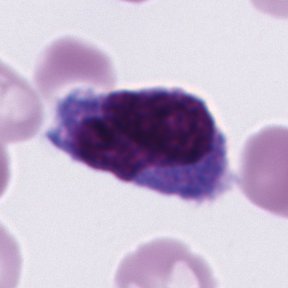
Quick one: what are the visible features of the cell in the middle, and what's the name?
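Most of the cell, as far as I can tell, is taken up by the nucleus. I can't make out any nucleoli in it. The cytoplasm looks blue, and I don't see any vacuoles there. So this one is a monocyte.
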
